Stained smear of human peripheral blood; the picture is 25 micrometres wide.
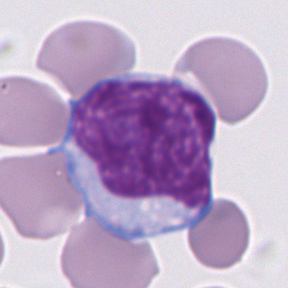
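Myeloblast, the nucleated cell at the centre of the field. The nucleus occupies most of the cell and sits toward the upper right; its chromatin forms a deep purple network interrupted by paler lacy streaks. Pale greyish-blue cytoplasm forms a crescent below and to the left of the nucleus, with several small clear spots just beneath the nucleus.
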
